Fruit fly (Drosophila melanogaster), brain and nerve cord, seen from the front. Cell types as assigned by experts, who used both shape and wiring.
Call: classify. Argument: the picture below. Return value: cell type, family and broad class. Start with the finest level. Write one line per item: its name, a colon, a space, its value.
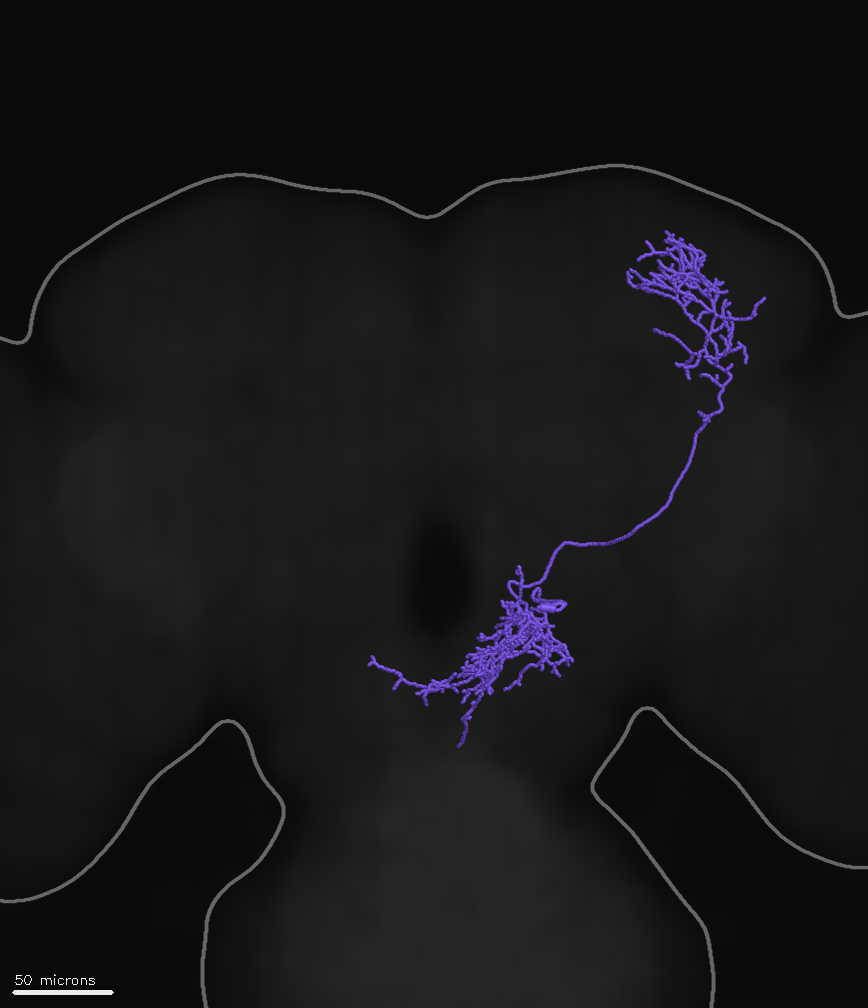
cell type: GNG639
family: hemilineage VESa1
broad class: central-brain intrinsic neuron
